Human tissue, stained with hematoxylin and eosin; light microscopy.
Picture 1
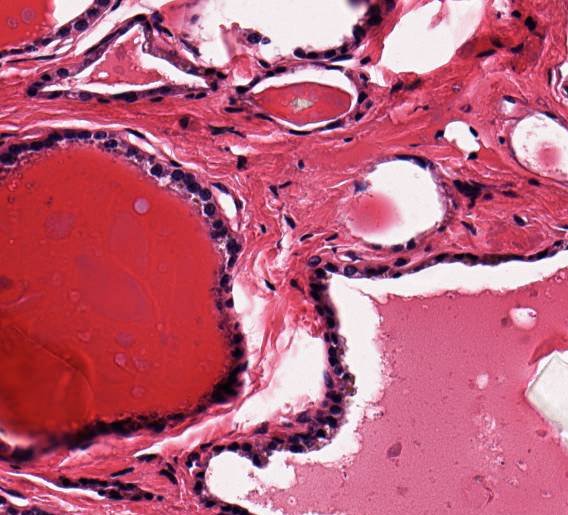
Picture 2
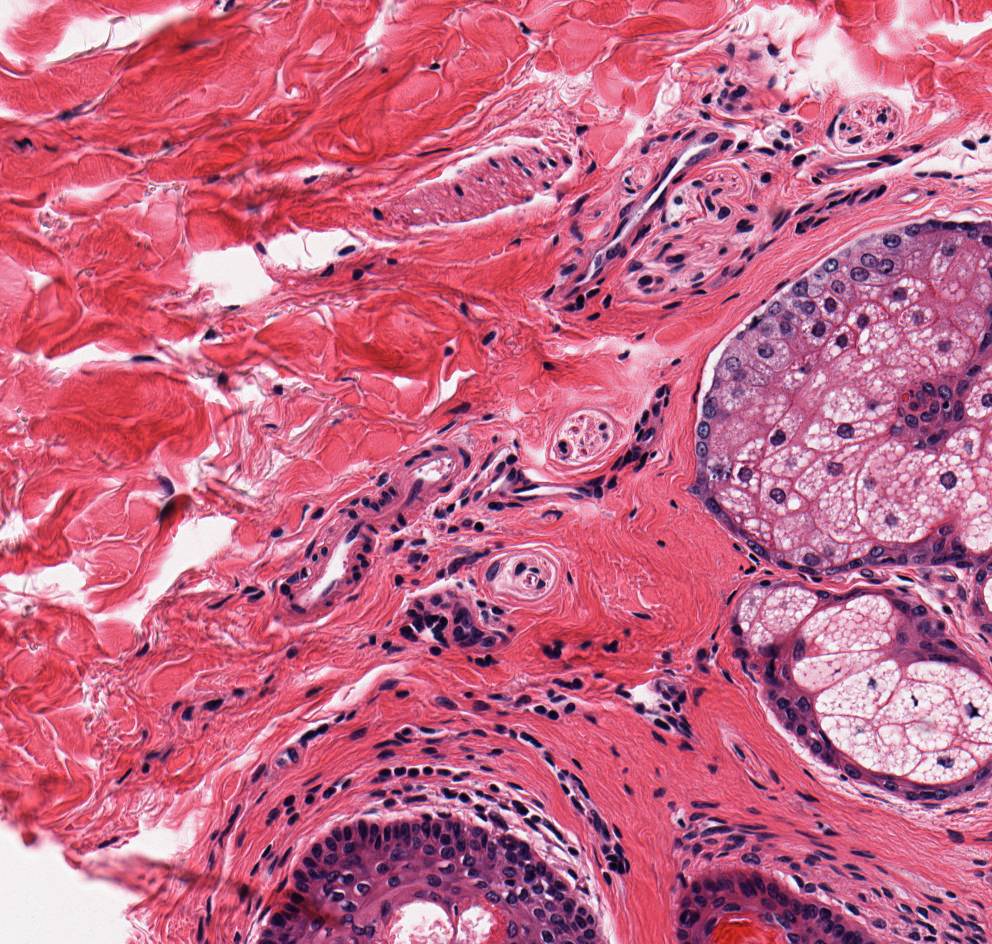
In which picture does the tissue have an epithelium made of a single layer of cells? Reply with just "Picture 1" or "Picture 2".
Picture 1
